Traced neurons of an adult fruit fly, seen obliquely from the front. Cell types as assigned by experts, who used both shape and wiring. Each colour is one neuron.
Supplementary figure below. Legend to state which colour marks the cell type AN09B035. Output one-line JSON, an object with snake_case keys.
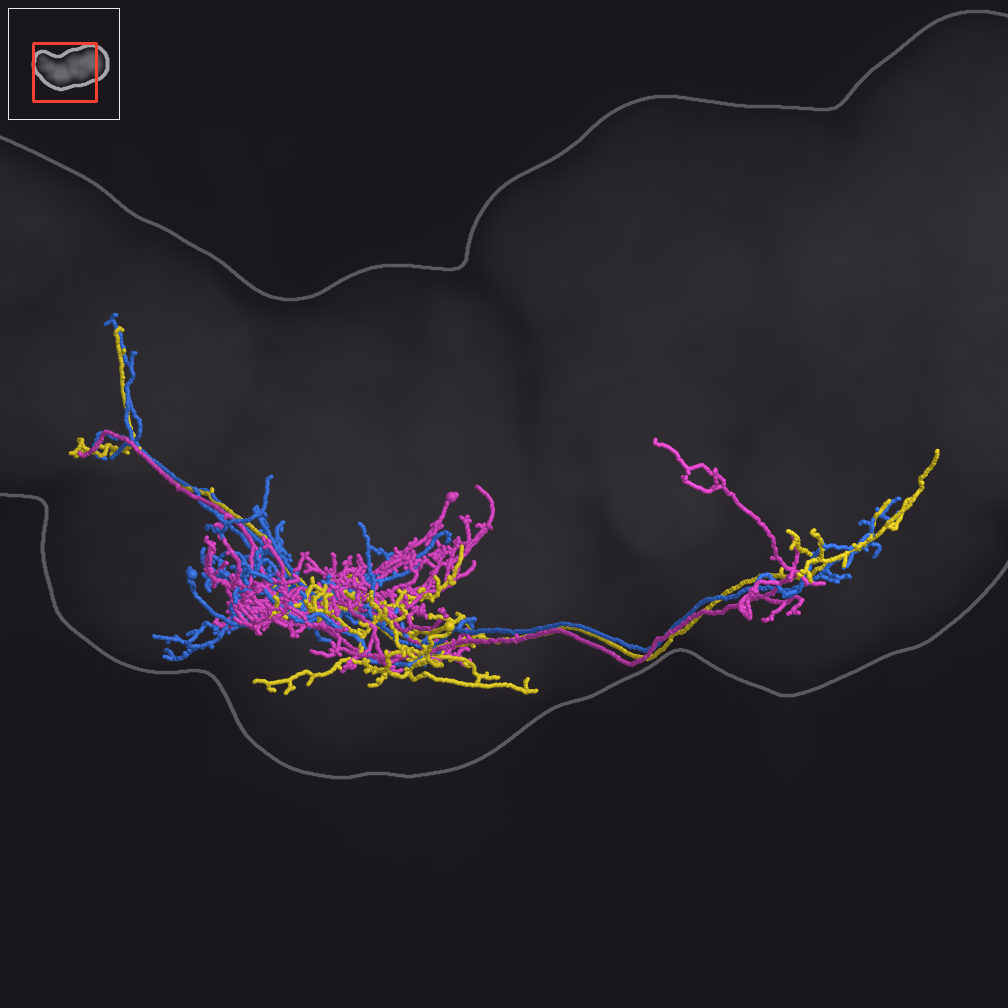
{"colour": "blue"}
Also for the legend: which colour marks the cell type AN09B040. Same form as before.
{"colour": "yellow"}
